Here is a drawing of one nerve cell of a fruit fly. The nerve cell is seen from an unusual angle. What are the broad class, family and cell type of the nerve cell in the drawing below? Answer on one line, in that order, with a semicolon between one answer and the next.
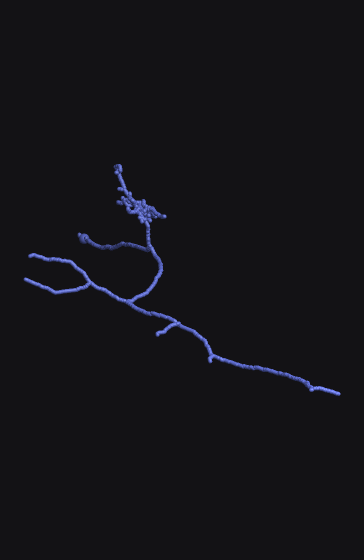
nerve-cord intrinsic neuron; hemilineage 08B; IN08B082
